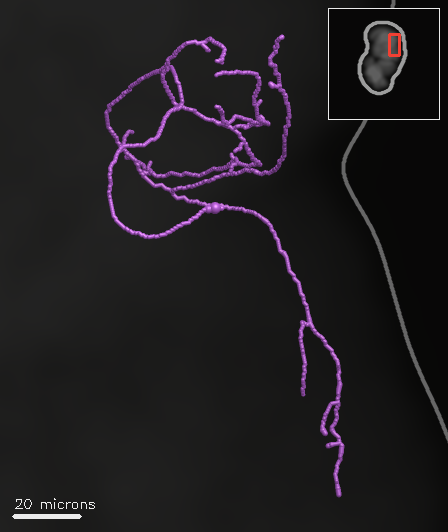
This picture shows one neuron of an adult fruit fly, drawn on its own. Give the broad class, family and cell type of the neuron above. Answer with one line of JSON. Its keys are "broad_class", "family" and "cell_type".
{"broad_class": "central-brain intrinsic neuron", "family": "hemilineage DM3_dorso_medial", "cell_type": "SMP523"}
